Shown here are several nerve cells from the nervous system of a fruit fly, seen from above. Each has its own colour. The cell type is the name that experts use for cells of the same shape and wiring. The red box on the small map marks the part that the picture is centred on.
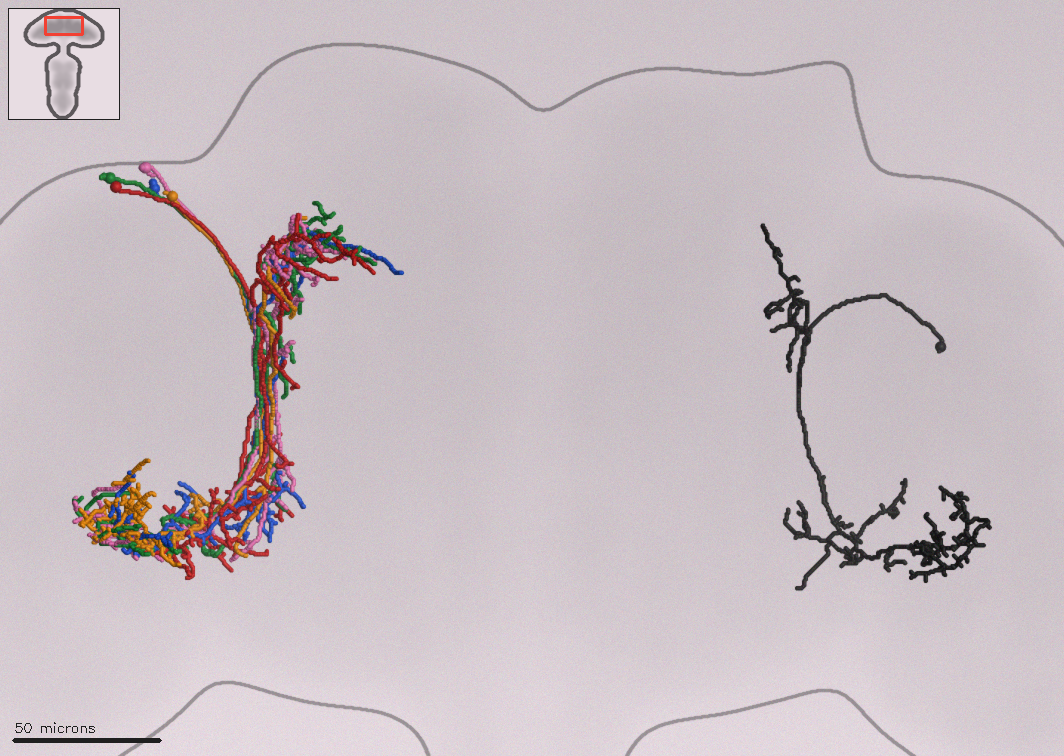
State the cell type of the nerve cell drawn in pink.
WEDPN17_a2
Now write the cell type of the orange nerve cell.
CB2713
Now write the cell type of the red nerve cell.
WEDPN7C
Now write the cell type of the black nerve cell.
WEDPN7A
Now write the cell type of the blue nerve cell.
WEDPN7B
